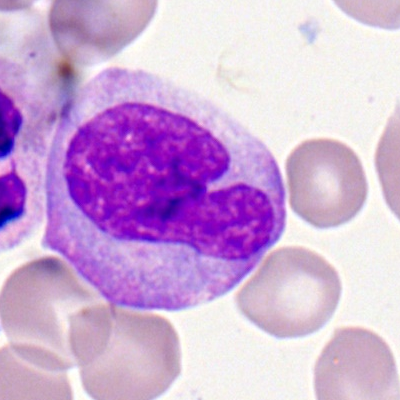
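Monocyte (cell in the middle). Outline roughly oval and smooth; nucleus deeply notched on its right side, giving a kidney-like shape; cytoplasm pale greyish-lilac, holding only faint, fine dust-like granules.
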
